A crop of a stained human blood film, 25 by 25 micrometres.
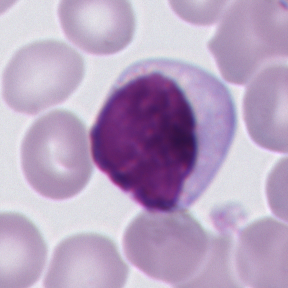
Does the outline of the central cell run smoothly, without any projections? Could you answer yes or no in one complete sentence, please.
Yes, the cell has an outline that is smooth instead of rough.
